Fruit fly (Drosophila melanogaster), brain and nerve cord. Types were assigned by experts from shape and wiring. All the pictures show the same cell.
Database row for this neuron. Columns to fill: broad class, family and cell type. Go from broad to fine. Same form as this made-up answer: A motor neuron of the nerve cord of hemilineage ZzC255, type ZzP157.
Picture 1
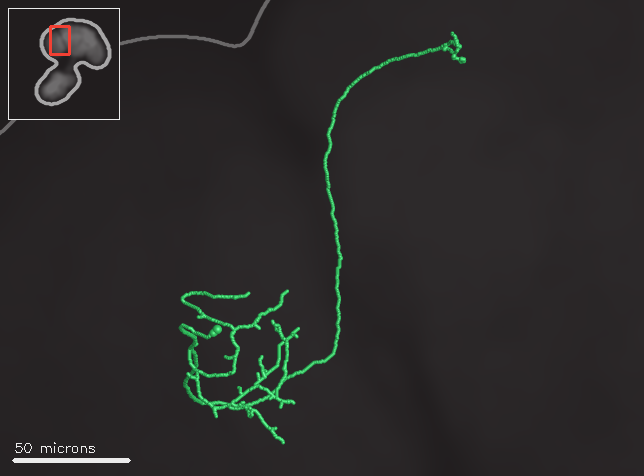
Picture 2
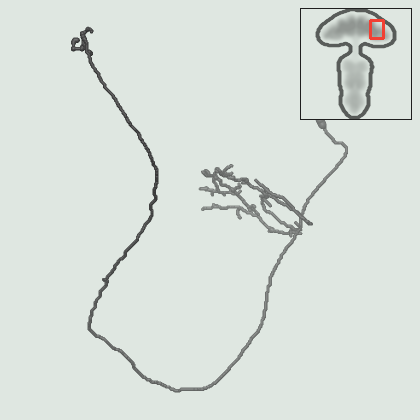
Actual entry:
A visual projection neuron of the MeTu family, type MeTu4d.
